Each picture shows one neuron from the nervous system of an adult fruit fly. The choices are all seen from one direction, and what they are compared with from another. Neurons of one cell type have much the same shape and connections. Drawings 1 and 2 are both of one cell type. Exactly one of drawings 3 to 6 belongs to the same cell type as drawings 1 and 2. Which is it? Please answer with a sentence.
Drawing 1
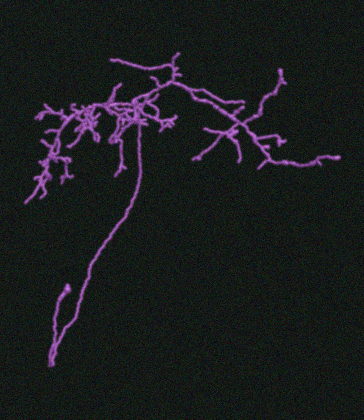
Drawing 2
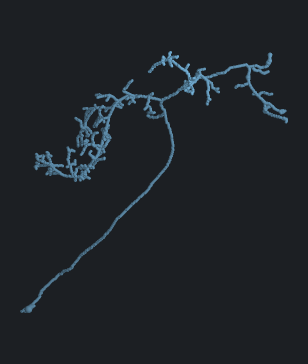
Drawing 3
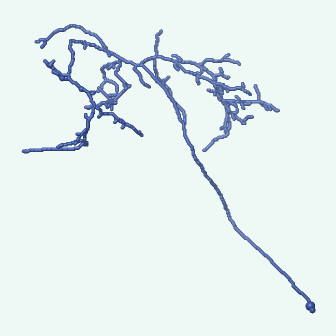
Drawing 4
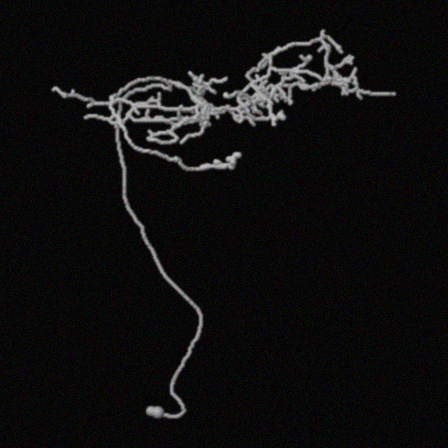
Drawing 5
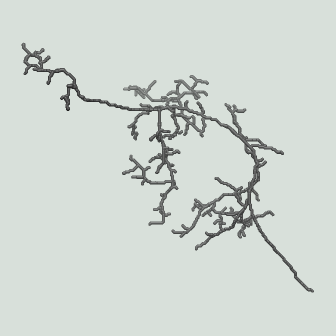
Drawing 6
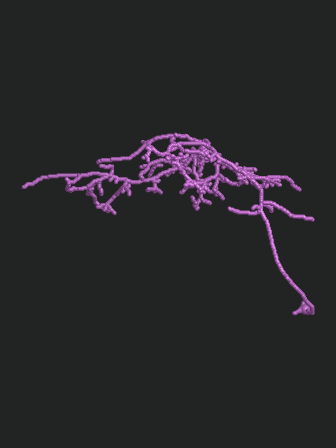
Drawing 3 is of the same cell type.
